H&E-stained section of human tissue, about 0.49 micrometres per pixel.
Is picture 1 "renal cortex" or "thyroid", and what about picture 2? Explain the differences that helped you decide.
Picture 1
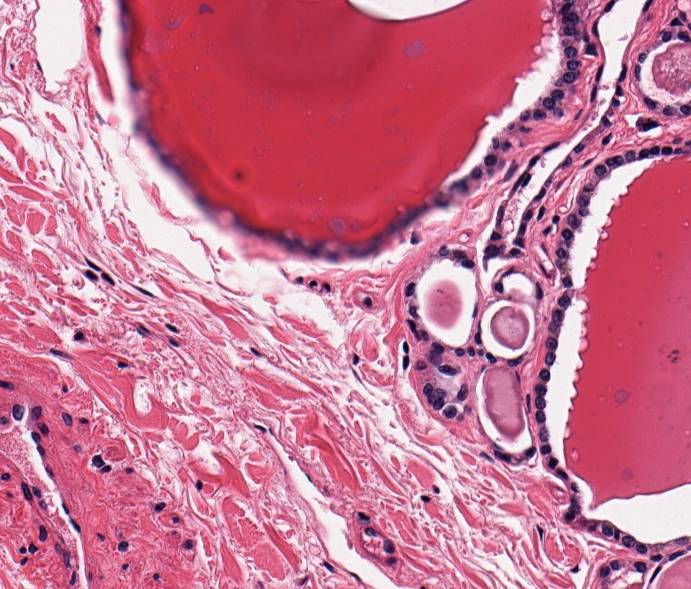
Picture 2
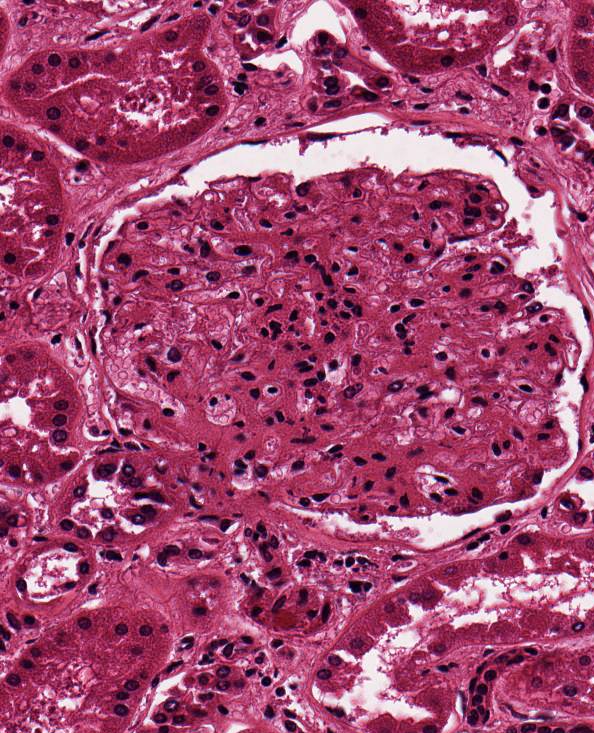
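Picture 1 shows thyroid, and picture 2 shows renal cortex. In the thyroid, large colloid-filled follicles take up the top centre and right, with fibrous connective tissue to the left and lower left. The follicles are lined by a single layer of flattened to low cuboidal epithelial cells with dark, round nuclei. The colloid of the large follicles is deep pink-red and homogeneous, while a cluster of small follicles in the centre-right, between the two large ones, holds paler pink colloid. The renal cortex instead centres on one large, rounded glomerulus ringed by tubules, its tuft crowded throughout with many dark nuclei. The tubules are lined by cells with abundant pink granular cytoplasm and round nuclei, and several of their lumens contain pale, wispy, flocculent material.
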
